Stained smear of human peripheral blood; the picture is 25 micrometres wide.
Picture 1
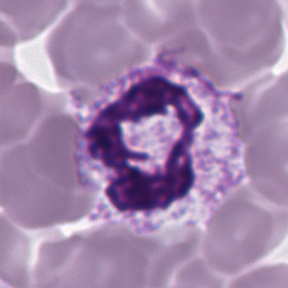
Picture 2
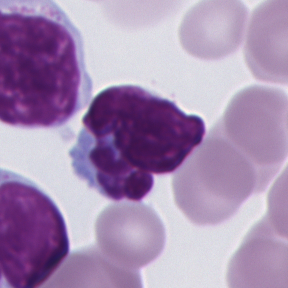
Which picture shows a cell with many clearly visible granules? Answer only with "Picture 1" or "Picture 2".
Picture 1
